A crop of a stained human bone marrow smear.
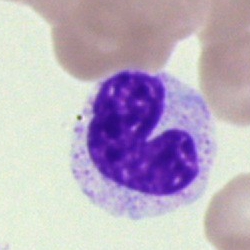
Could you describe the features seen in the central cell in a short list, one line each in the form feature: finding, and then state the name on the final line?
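Outline: round and smooth.
Nucleus: kidney-shaped, deep notch opening to the right.
Nucleoli: none I can see.
Granules: fine, pinkish-purple, scattered through the cytoplasm.
Name: band neutrophil.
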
